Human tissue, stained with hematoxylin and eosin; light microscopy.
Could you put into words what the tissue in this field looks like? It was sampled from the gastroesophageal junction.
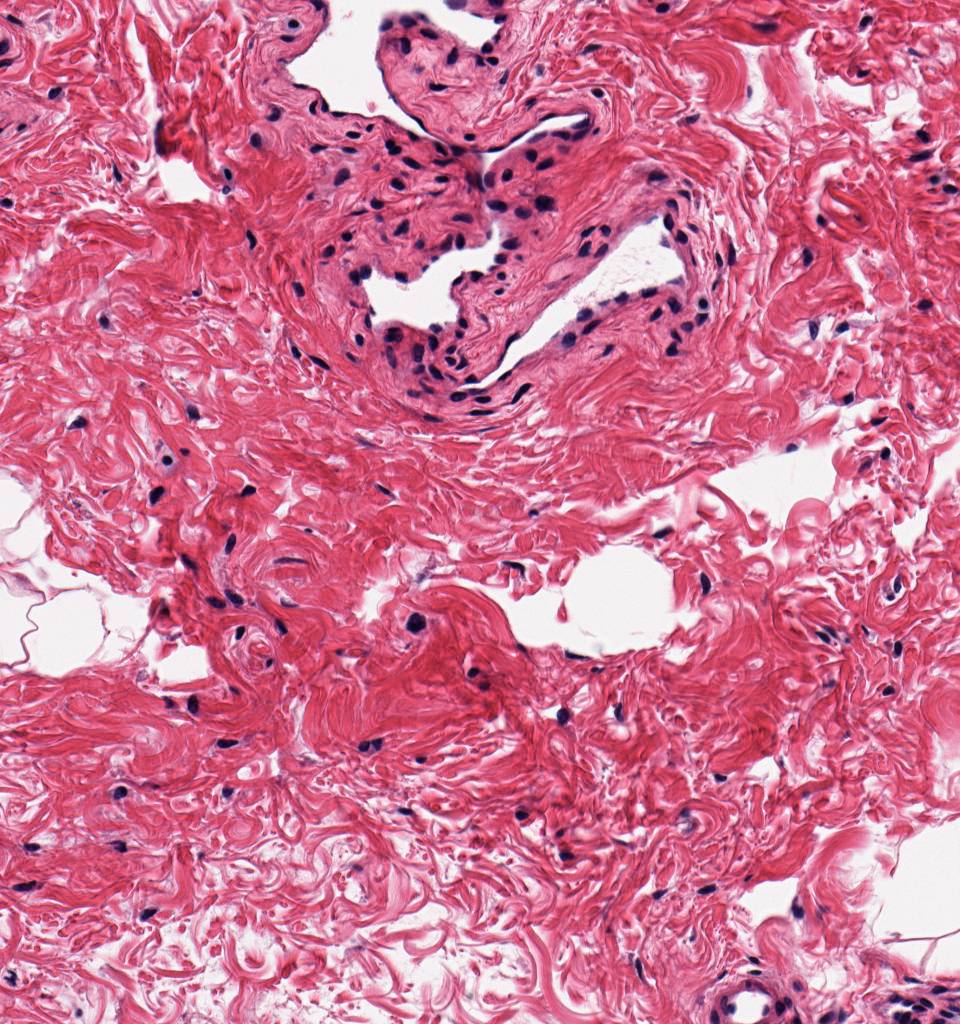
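First, thick, wavy, bright pink collagen bundles run in many directions across most of the field. Second, near the top centre, flattened cells line an irregular, branching, slit-like lumen ringed by concentric layers of spindle cells. Third, scattered spindle cells between the bundles have sparse, small, dark, elongated nuclei. Last, fibres are finer and more loosely spaced toward the bottom.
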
